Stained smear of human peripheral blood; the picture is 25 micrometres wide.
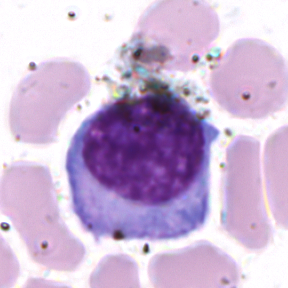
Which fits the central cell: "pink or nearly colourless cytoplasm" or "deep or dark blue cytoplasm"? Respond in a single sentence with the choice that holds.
What the cytoplasm of the cell shows is a deep, dark or strong blue.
